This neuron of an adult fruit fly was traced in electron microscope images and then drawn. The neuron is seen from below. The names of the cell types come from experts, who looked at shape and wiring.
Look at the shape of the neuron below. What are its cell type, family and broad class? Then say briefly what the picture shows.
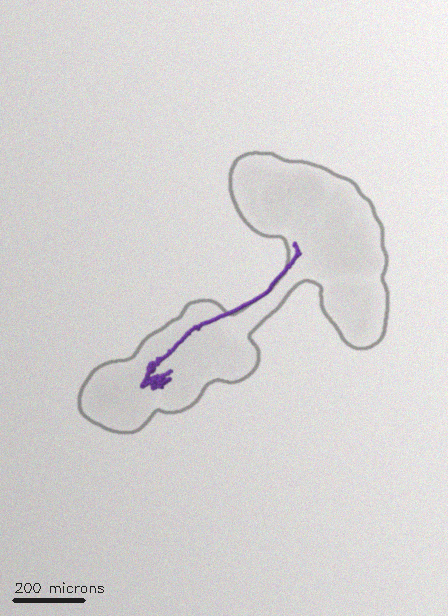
The cell type is AN19B093. The family is hemilineage 19B. It is an ascending neuron. It reaches both the brain and the nerve cord, passing through the neck. From left to right in the picture it spans about 450 microns.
